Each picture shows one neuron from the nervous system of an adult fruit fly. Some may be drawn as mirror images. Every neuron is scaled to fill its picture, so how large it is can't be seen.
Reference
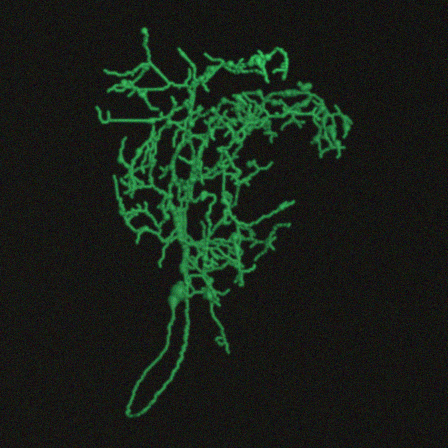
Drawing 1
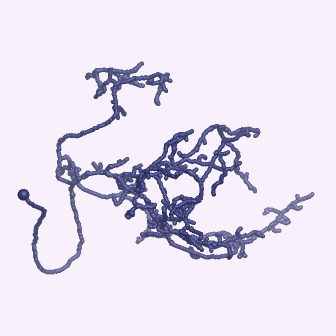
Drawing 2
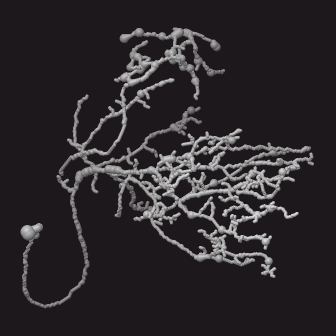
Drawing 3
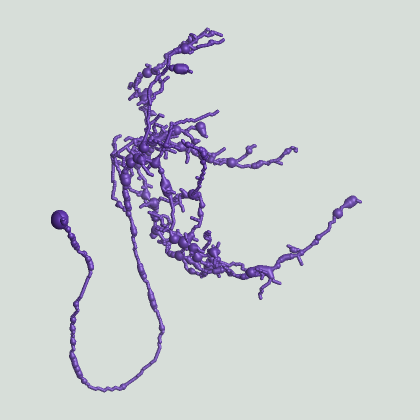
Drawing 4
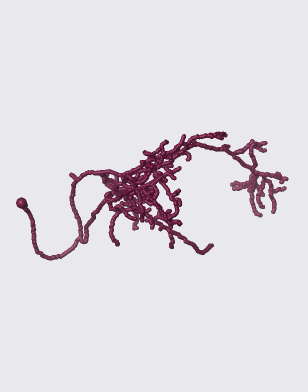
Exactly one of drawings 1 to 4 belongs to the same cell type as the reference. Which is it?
Drawing 2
